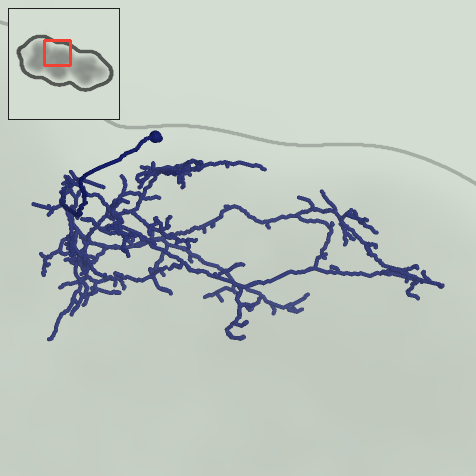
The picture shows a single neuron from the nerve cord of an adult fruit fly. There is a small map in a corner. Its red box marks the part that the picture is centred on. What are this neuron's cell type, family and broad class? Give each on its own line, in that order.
IN03B075
hemilineage 03B
nerve-cord intrinsic neuron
